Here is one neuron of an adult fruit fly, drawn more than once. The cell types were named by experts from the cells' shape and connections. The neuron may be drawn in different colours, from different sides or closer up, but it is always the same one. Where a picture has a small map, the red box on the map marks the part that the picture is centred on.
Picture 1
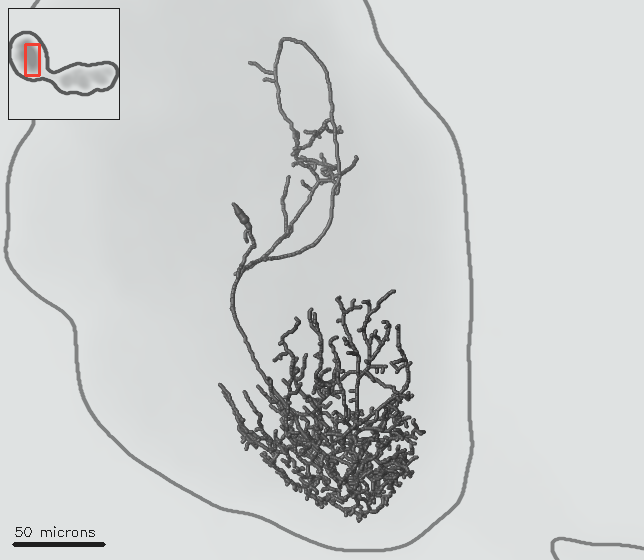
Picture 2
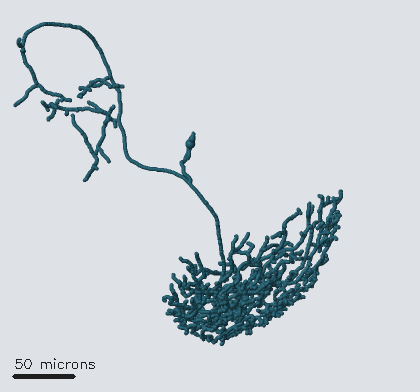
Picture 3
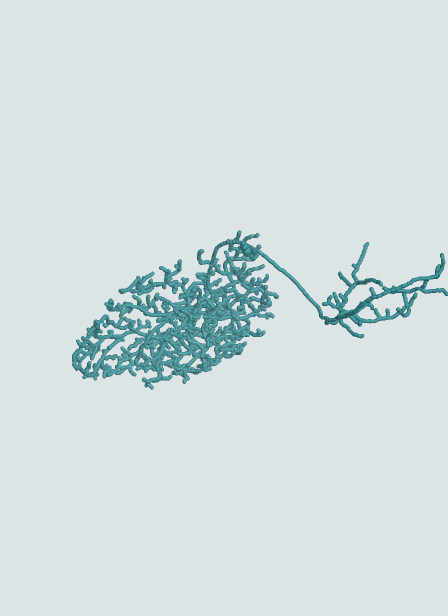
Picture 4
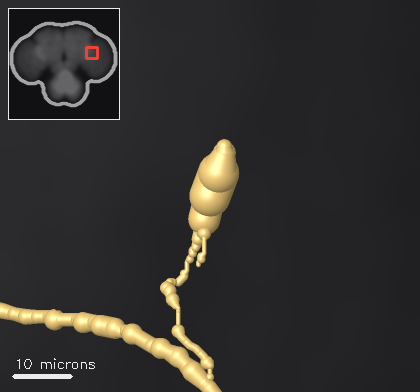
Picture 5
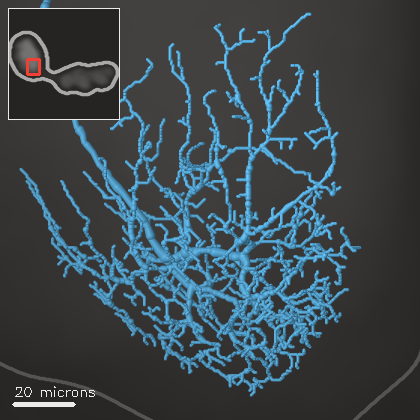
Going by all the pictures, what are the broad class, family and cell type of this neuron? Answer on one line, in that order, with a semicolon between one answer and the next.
visual projection neuron; MeVP; MeVP24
